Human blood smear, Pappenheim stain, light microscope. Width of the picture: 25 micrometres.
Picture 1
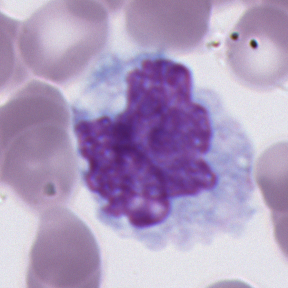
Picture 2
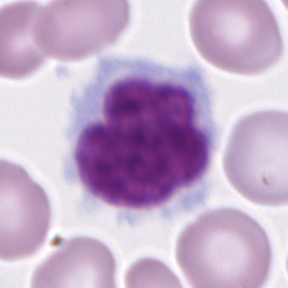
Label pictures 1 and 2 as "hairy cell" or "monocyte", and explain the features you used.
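Picture 1: monocyte. Picture 2: hairy cell. They differ first at the cell edge: the monocyte's outline is irregular and faintly ragged, whereas the hairy cell's outer edge is ragged and frayed, with fine thread-like projections sticking out from the cytoplasm around the cell. The monocyte nucleus has a markedly irregular outline with several folds and lobes.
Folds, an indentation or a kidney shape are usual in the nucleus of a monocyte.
The hairy cell nucleus, about 11 micrometres across, has a bumpy outline of several shallow lobes separated by notches. Chromatin stains dark purple in both cells, with a mottled, patchy texture in the hairy cell. In the monocyte, the rim of cytoplasm is broadest on the right side of the nucleus. The cytoplasm is pale greyish blue in both; the monocyte shows no coarse granules, and the hairy cell no granules at all.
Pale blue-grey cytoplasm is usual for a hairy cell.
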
